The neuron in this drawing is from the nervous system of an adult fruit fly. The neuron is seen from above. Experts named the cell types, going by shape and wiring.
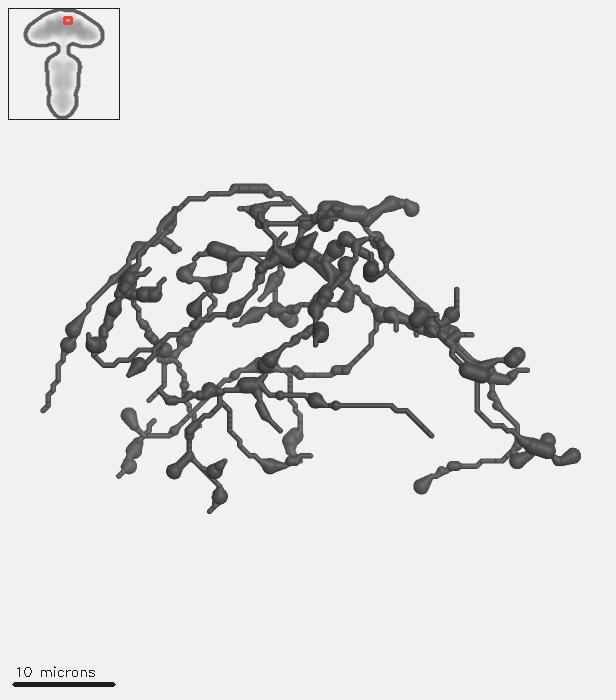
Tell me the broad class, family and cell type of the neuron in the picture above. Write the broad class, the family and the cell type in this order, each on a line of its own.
sensory neuron entering the brain
ENS
ENS2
